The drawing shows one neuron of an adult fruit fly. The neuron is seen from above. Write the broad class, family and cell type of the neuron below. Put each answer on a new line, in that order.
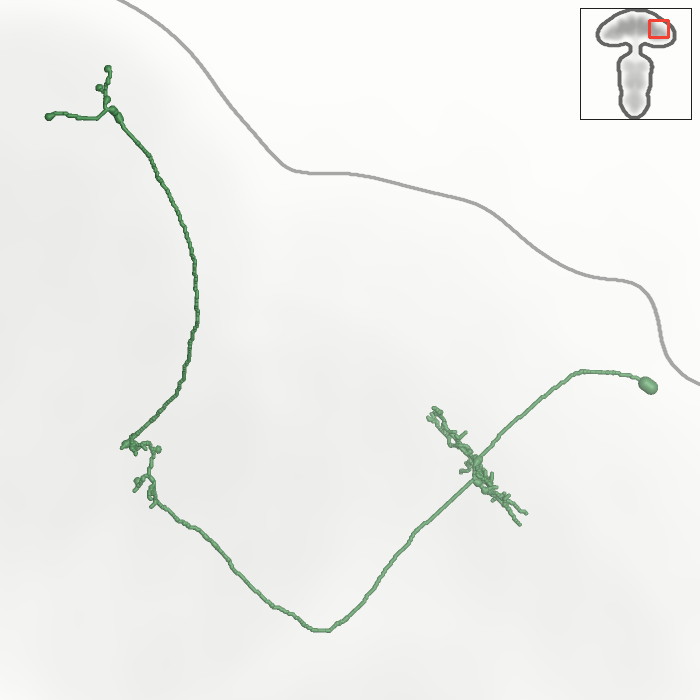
visual projection neuron
MeTu
MeTu4b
